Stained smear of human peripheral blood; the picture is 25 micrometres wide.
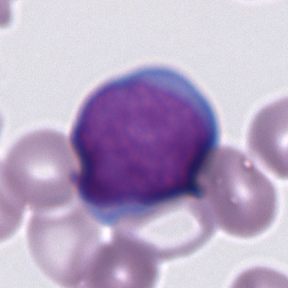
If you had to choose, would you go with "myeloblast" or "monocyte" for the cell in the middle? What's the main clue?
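The cell is a myeloblast. Its nucleus is roughly round and not lobed, and about 12 micrometres across.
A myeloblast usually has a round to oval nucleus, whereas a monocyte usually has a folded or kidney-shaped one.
The cytoplasm forms only a narrow blue rim, and the nucleus fills about 80% of the cell's area.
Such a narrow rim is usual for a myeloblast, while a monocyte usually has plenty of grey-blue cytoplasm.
The chromatin is fine and evenly spread, without coarse dark clumps.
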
